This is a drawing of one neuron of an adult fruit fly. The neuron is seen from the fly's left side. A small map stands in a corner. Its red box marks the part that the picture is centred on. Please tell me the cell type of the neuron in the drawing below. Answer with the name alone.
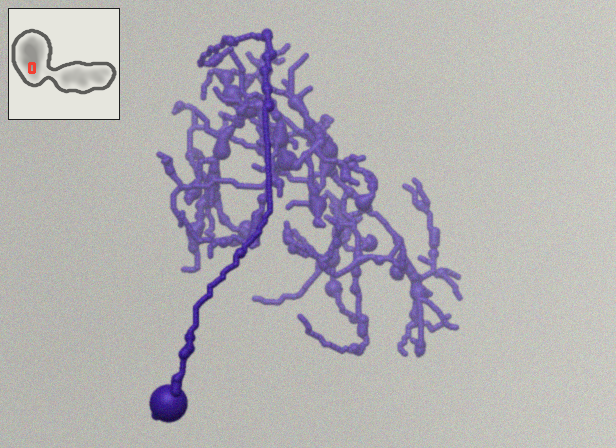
Li22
